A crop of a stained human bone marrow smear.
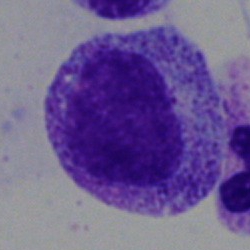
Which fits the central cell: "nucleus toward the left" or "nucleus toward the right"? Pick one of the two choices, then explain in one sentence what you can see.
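Nucleus toward the left. The nucleus lies off-centre, toward the left of the cell.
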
